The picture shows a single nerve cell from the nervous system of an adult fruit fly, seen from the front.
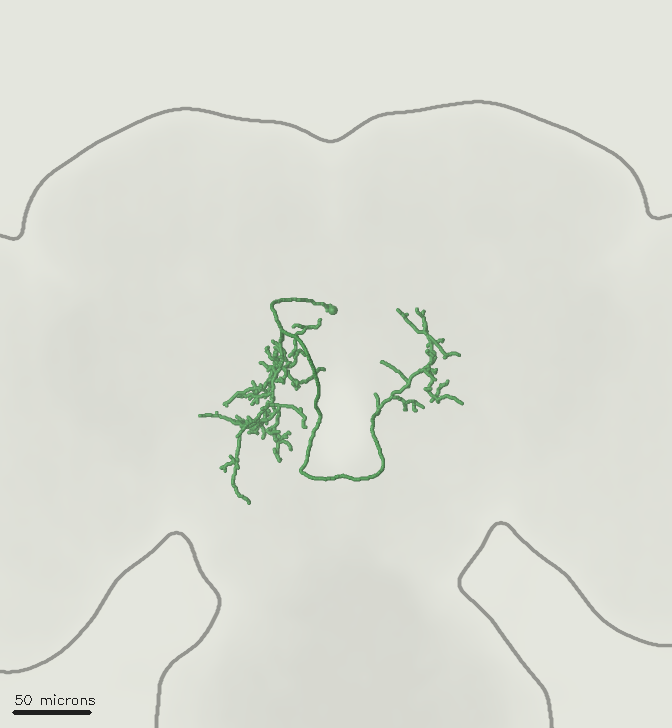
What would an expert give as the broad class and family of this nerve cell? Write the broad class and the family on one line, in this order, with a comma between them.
central-brain intrinsic neuron, hemilineage PSp2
